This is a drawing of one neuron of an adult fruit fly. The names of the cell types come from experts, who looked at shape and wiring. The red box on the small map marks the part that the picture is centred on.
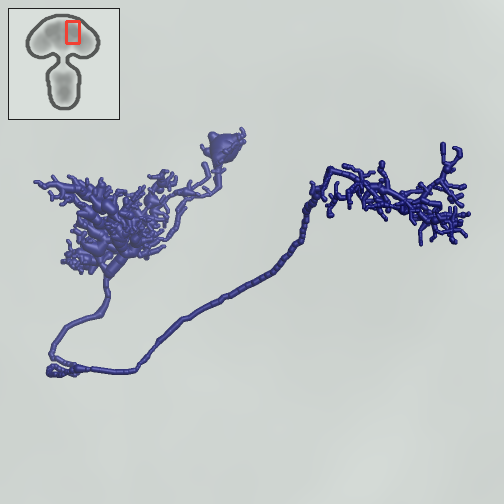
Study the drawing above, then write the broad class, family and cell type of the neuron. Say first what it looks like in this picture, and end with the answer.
It is in the brain and does not reach the nerve cord. The picture shows dozens of branch ends. This is a central-brain intrinsic neuron. The family is hemilineage ALl1_ventral. It is of cell type VP1d+VP4_l2PN2.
